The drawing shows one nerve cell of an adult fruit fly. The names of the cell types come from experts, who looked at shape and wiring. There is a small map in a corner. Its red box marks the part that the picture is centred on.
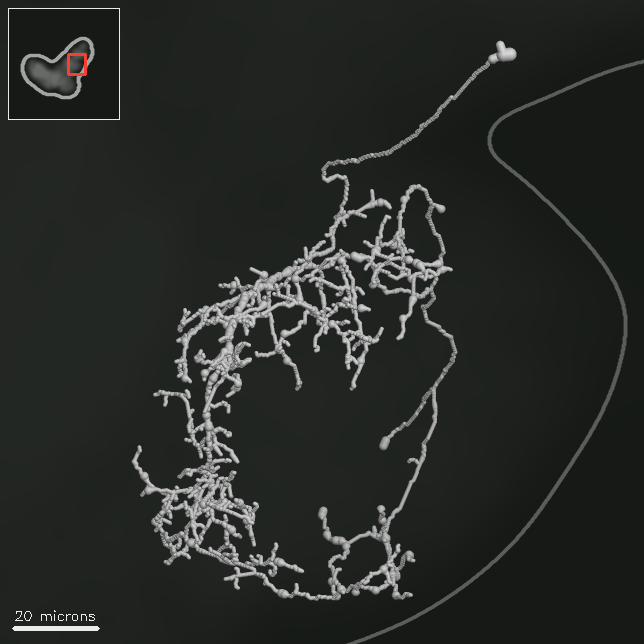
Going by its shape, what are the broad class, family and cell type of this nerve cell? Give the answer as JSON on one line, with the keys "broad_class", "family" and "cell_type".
{"broad_class": "nerve-cord intrinsic neuron", "family": "hemilineage 03A", "cell_type": "IN03A076"}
